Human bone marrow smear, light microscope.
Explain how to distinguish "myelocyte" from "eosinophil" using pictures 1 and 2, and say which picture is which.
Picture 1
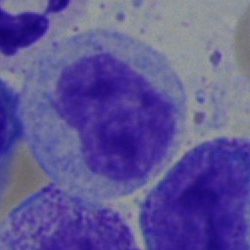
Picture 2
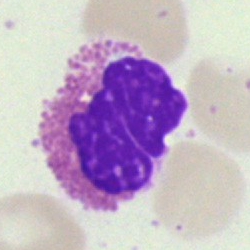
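Between these two, picture 1 is the myelocyte and picture 2 is the eosinophil. The myelocyte's outline is round and smooth, whereas the eosinophil's left edge looks beaded where granules reach the margin. Then the cytoplasm: pale greyish-blue in the myelocyte, forming a complete rim around the nucleus that is widest at the lower left; granular in the eosinophil, lying mostly on the left side of the nucleus as a crescent.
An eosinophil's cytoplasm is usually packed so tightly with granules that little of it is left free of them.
The eosinophil's nucleus has an irregular outline with several notches, and its chromatin is dark purple and dense, with a few small paler spots.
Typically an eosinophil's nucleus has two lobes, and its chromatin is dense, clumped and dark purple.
The myelocyte's chromatin looks mottled instead, with darker clumps among paler patches.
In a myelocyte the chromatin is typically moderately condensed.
Just below the myelocyte lies a neighbouring cell packed with purple granules, and pale red cells lie close beside the eosinophil on its right side.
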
